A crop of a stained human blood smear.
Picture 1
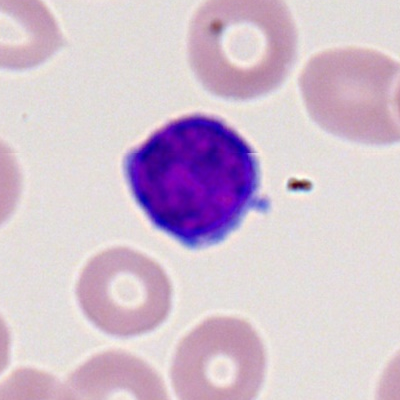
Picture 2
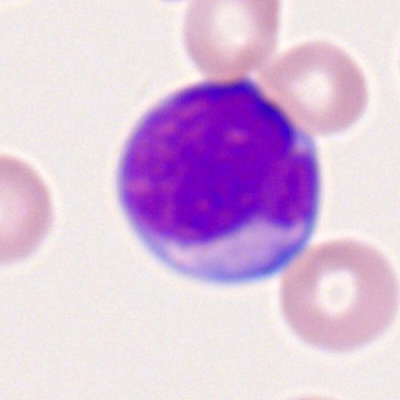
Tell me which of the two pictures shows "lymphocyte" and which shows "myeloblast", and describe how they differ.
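Picture 1: lymphocyte. Picture 2: myeloblast. Lymphocyte chromatin dense, dark purple, with coarse clumping; myeloblast nucleus shows several small pale spots. Myeloblast nucleus fills most of the cell. Cytoplasm pale blue in both: in the lymphocyte a thin rim, best seen along the left and lower edges; in the myeloblast a narrow crescent, widest along the lower edge. Lymphocyte outline roughly round, edges slightly flattened and angular, with a small pale-blue bleb projecting from the lower right edge.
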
